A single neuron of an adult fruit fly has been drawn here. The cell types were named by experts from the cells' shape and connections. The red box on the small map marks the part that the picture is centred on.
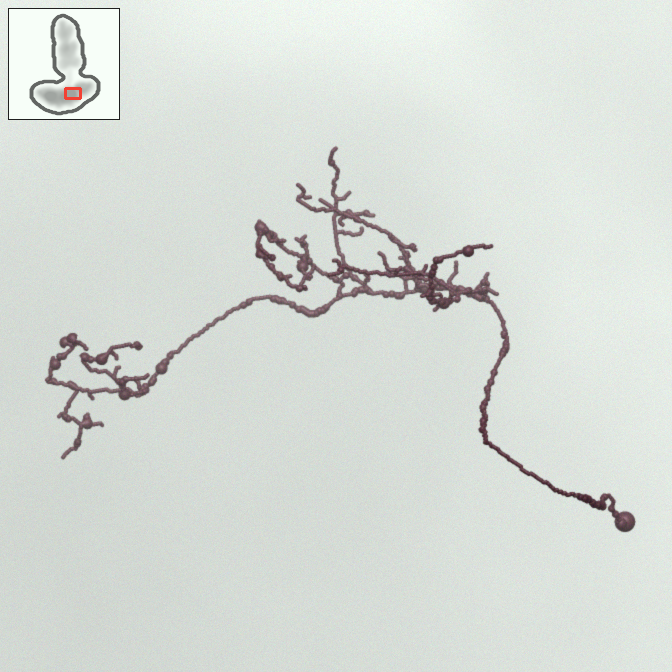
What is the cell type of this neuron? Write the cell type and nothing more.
LHAV5a2_a3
